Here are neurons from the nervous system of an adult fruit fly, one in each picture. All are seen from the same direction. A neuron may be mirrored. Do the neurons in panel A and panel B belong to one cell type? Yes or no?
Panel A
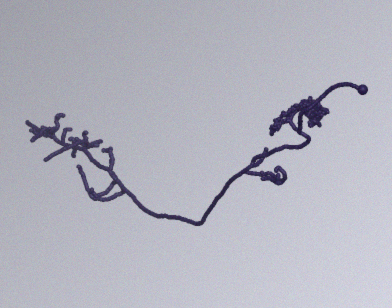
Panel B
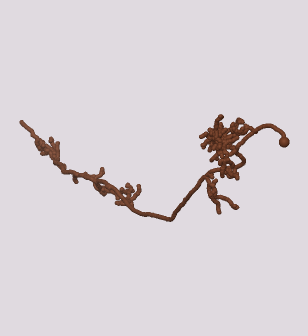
no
